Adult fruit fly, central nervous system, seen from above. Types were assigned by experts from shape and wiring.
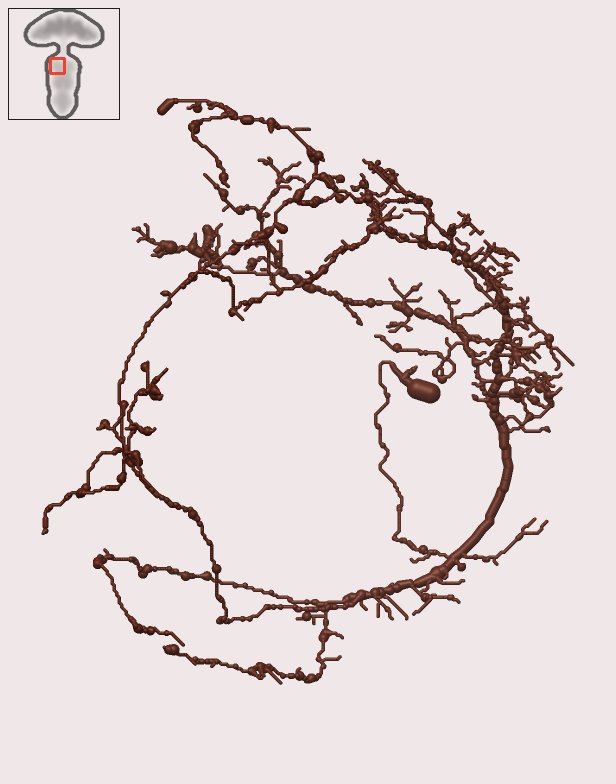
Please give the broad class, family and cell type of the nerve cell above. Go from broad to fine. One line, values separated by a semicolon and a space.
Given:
nerve-cord intrinsic neuron; hemilineage 04B; IN04B038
